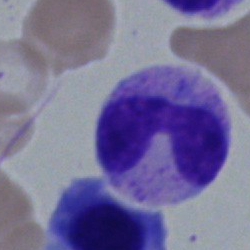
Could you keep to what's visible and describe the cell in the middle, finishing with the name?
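Nucleus: deeply notched from below, so that it takes a horseshoe shape. Chromatin: dark purple and somewhat clumped. Cytoplasm: pale lilac in colour, with fine purple granules scattered through it. The cell is a band neutrophil.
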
